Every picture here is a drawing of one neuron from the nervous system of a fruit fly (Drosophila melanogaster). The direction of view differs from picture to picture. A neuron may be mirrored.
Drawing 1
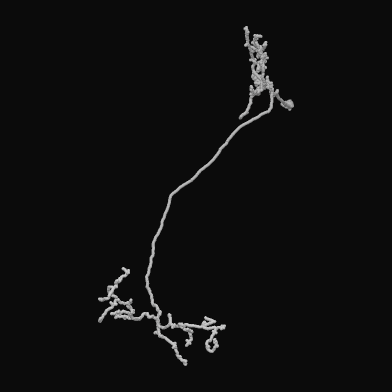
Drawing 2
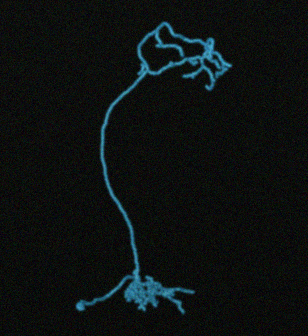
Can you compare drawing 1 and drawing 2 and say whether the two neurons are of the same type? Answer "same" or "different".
different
